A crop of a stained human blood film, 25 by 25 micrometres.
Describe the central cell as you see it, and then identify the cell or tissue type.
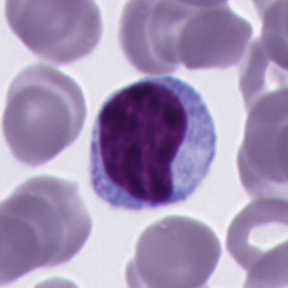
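The outline is round and smooth. A notch on the right side of the nucleus gives it a bean shape, and no nucleoli are visible. The cytoplasm forms a thin rim on the left and a broader crescent on the right. The cell is a typical lymphocyte.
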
